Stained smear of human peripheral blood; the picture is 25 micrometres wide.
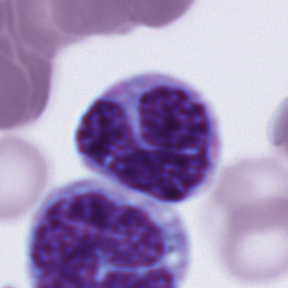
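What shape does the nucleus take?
A horseshoe, folded by a deep pale cleft that enters from the top.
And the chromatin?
Coarse, clumped into dark purple patches.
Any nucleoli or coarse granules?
No nucleoli in the nucleus, and no coarse granules in the cytoplasm.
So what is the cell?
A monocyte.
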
